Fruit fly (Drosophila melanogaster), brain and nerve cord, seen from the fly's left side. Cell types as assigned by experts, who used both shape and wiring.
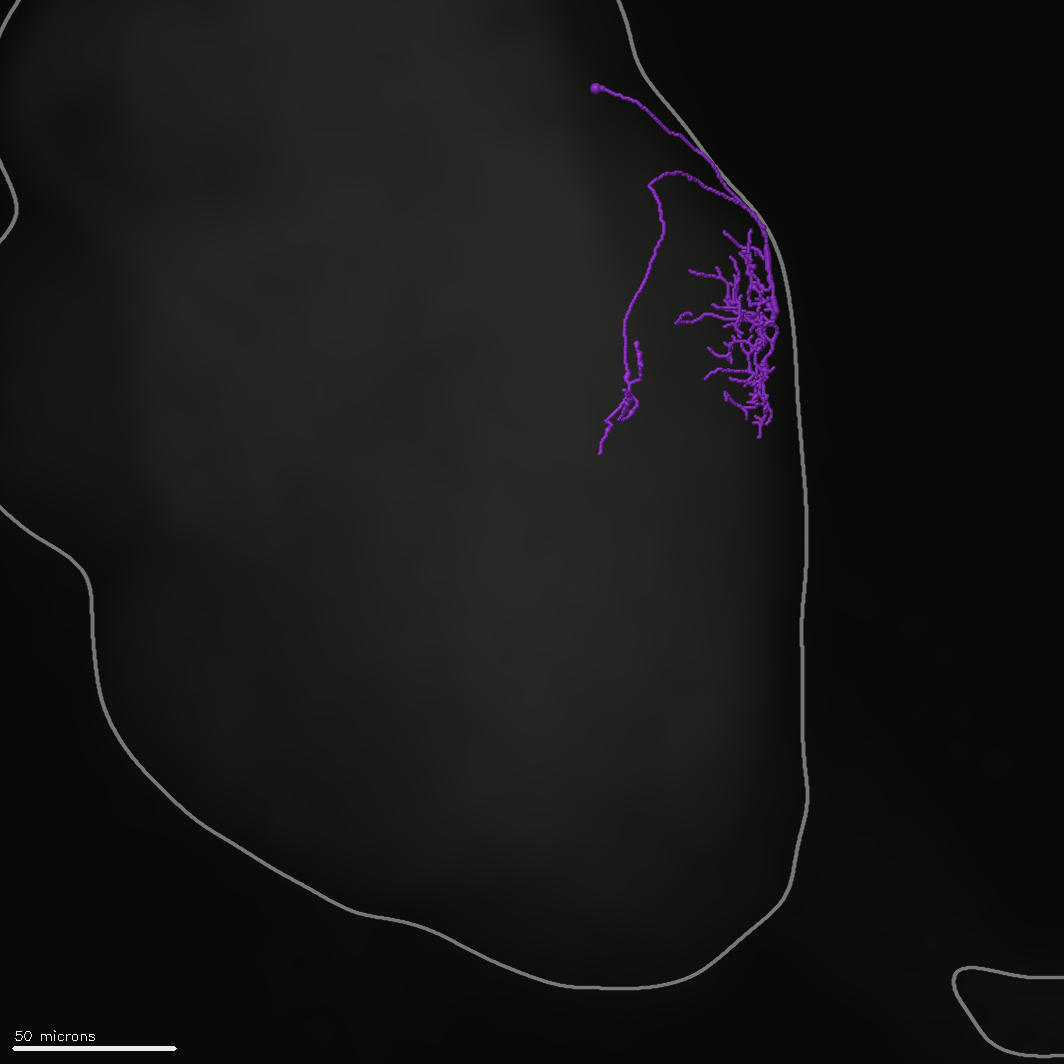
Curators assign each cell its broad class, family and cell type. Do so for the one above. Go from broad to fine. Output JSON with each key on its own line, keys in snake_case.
{
 "broad_class": "visual projection neuron",
 "family": "LPT",
 "cell_type": "LPT100"
}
